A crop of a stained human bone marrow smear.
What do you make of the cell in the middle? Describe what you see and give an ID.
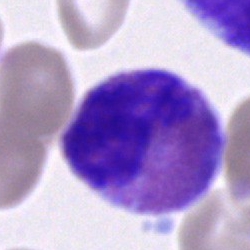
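First, the outline of the middle cell is roughly round with a smooth edge. Next, the nucleus lies off-centre, toward the upper left. Then, plentiful cytoplasm fills roughly the lower right part of the cell, with no clear vacuoles. The cell is an eosinophil.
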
